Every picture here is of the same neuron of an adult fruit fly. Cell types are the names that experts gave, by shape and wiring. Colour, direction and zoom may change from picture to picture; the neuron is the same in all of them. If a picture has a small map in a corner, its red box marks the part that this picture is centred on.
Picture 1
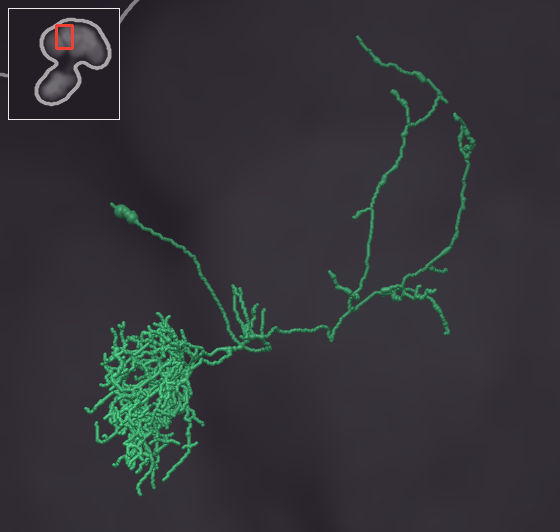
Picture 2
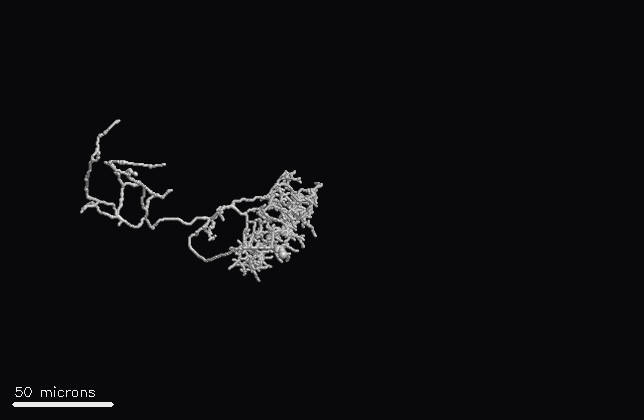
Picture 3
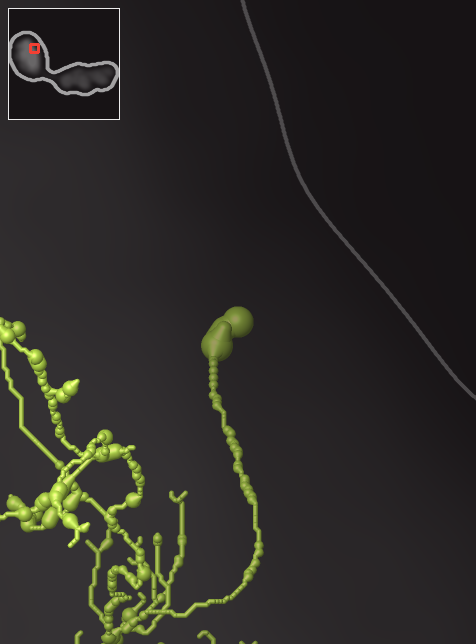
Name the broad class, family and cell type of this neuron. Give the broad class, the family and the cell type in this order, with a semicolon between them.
visual projection neuron; hemilineage VPNp&v1_posterior; LoVP72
